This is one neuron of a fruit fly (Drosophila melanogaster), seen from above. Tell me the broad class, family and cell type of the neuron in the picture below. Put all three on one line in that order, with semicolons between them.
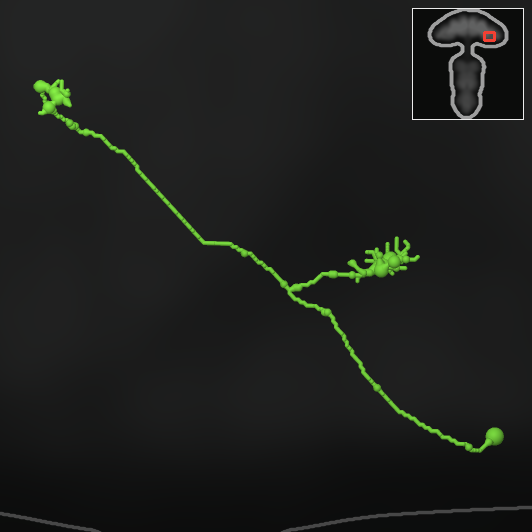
optic-lobe intrinsic neuron; T; T3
